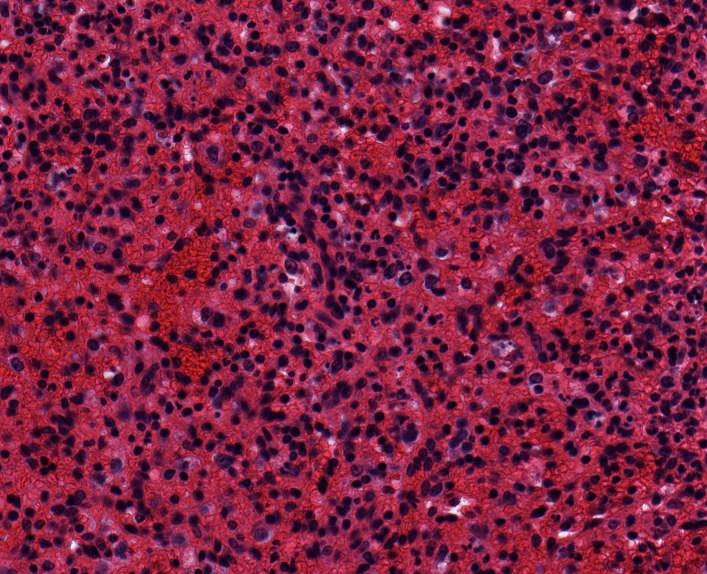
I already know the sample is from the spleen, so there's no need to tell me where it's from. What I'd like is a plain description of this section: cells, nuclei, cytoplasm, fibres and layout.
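Overall arrangement: a diffuse, densely cellular sheet fills the whole field, with no glands, tubules or other organised units. Next, small cells with round, dark-staining nuclei and scant cytoplasm, present in large numbers throughout. Then larger cells, scattered, with paler, more open nuclei and pale to clear cytoplasm, several in the right half. Last, fat cells: none anywhere.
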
